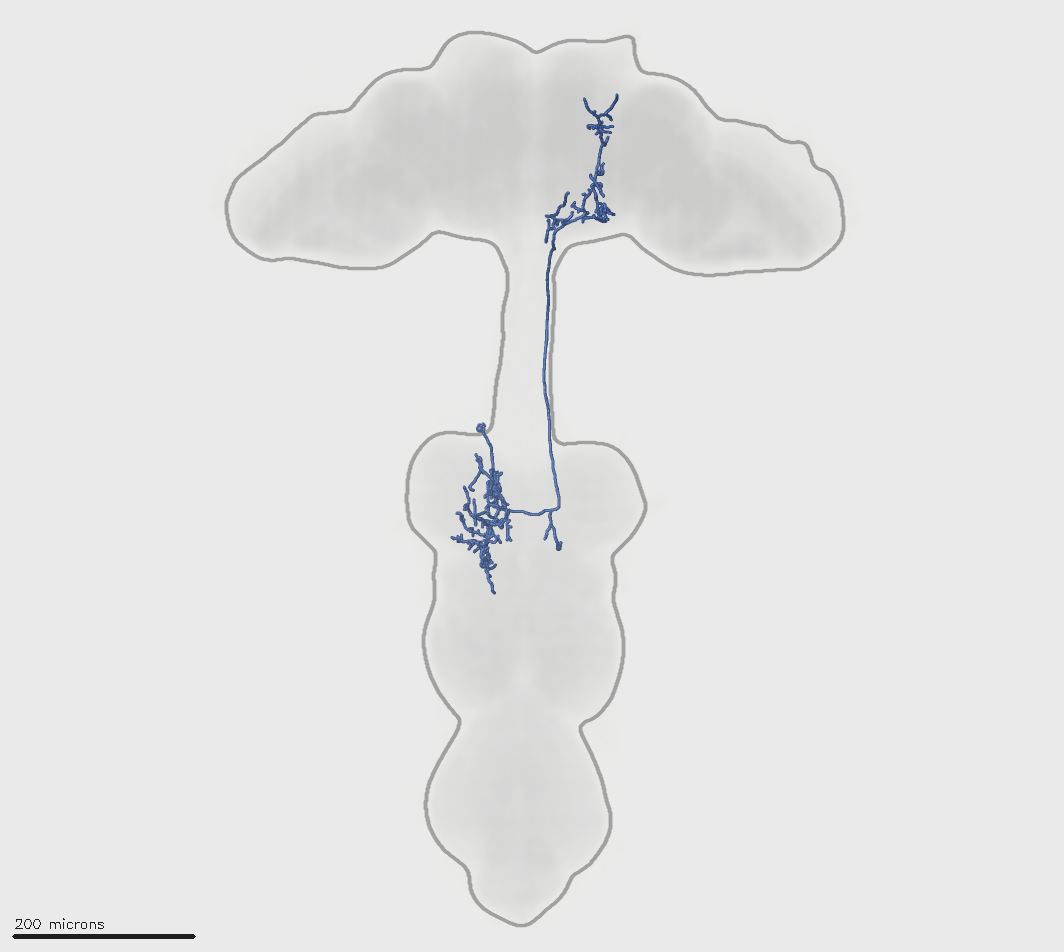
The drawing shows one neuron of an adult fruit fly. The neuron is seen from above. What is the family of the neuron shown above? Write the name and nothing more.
hemilineage 07B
